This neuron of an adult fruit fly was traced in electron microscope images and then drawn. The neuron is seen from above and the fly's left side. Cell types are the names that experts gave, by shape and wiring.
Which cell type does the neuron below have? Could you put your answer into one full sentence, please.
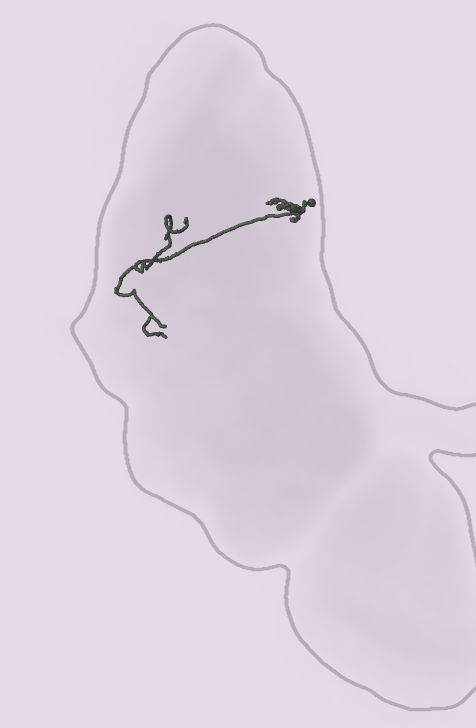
This neuron is a cell of type KCab-s.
